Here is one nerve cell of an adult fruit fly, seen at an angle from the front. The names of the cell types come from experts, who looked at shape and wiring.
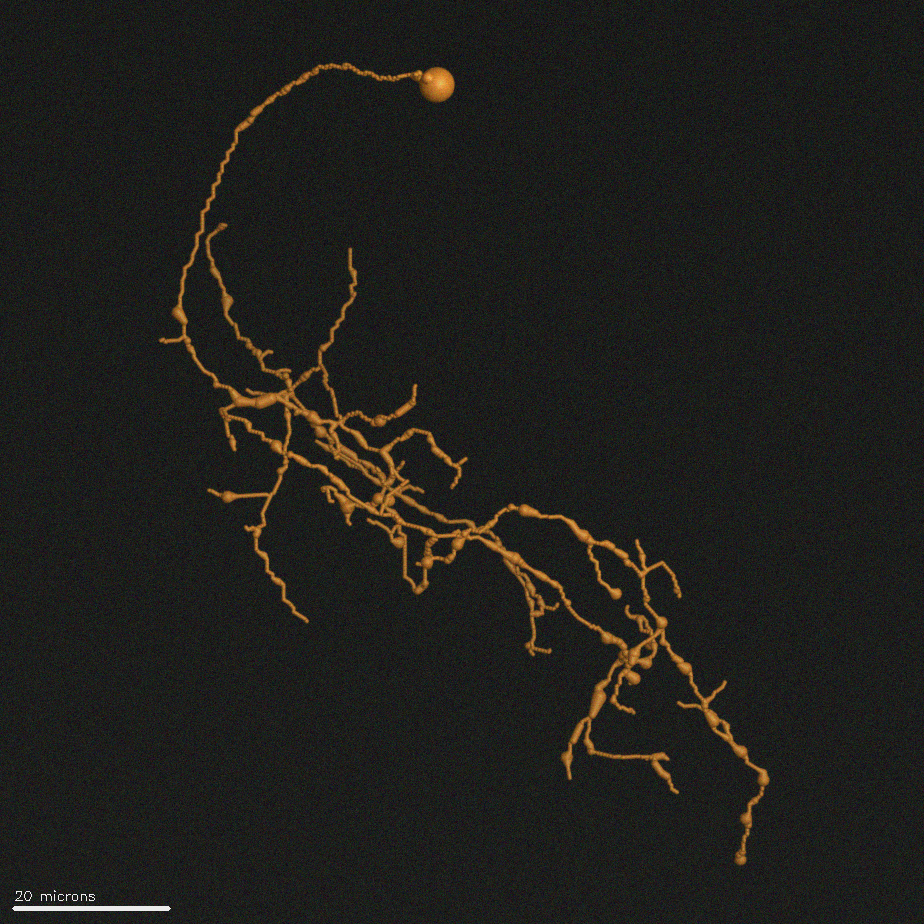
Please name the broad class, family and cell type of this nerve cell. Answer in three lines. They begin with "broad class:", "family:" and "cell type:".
broad class: central-brain intrinsic neuron
family: hemilineage SMPp&v1_posterior
cell type: CL182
